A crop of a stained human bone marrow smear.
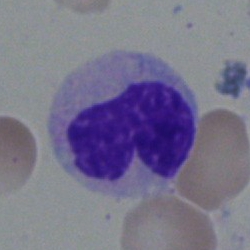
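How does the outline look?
Round and smooth.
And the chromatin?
Dark purple, coarsely clumped, with small paler gaps.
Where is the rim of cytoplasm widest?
Above the nucleus; the cytoplasm is pale greyish-lilac and moderate in amount.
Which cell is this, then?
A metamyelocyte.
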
